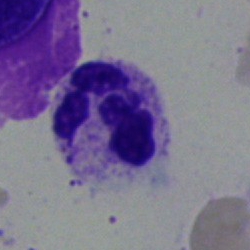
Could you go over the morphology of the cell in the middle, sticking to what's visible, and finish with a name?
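First, the nuclear lobes curve around a pale central patch of cytoplasm. Second, the chromatin is dense and dark purple. Third, the cytoplasm is pale lilac, with fine purplish granules scattered through it. The cell is a segmented neutrophil.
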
